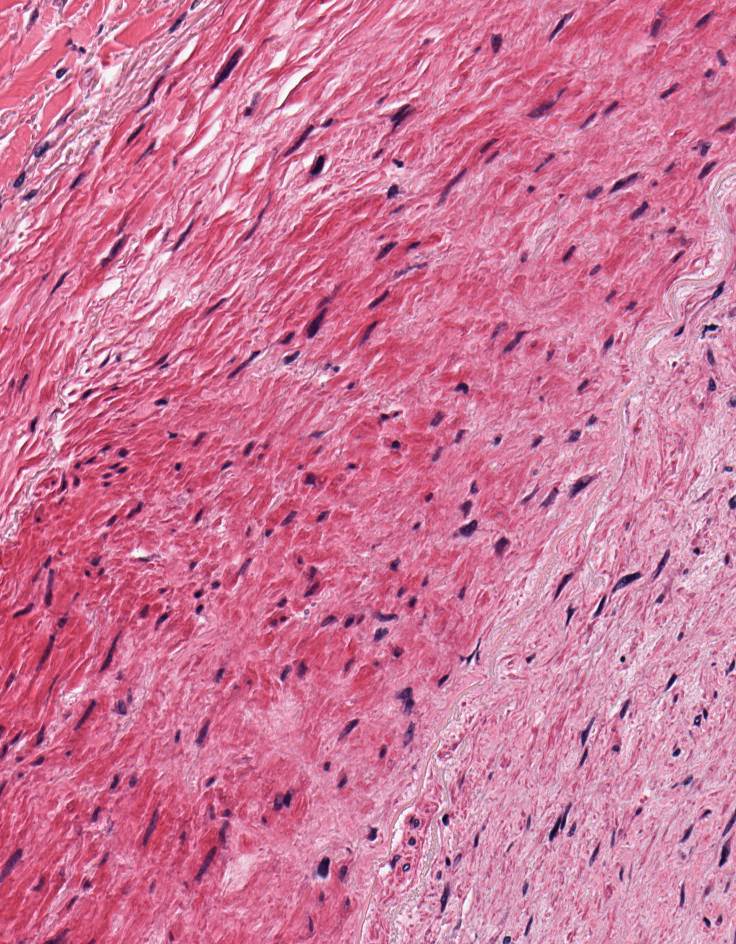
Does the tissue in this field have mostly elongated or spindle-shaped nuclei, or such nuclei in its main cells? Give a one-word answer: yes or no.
Yes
